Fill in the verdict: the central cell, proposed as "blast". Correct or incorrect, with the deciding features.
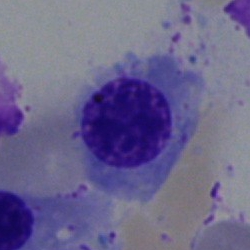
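The chromatin is dark purple and coarsely clumped, with small paler gaps.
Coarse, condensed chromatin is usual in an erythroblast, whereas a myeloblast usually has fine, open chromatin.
The cell is therefore an erythroblast rather than a blast. No granules are visible in the cytoplasm, a point that does not separate the two names.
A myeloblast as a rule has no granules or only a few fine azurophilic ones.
The outline is irregular rather than smoothly round, and the cytoplasm is wider on the right of the nucleus than on the left.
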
